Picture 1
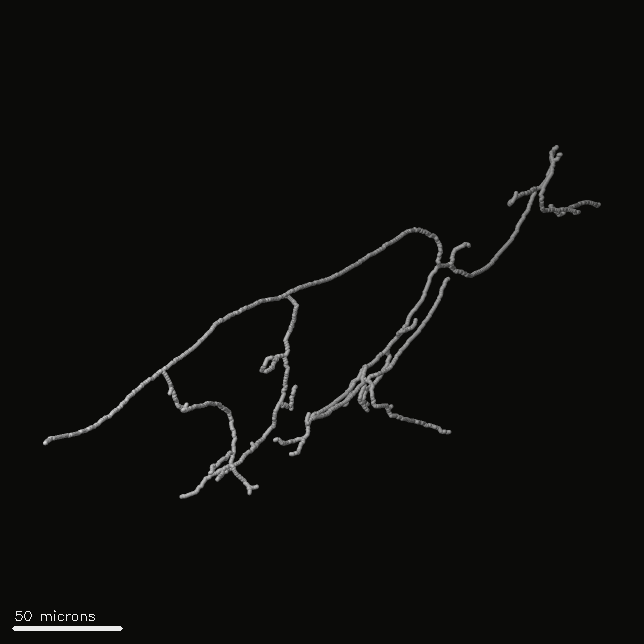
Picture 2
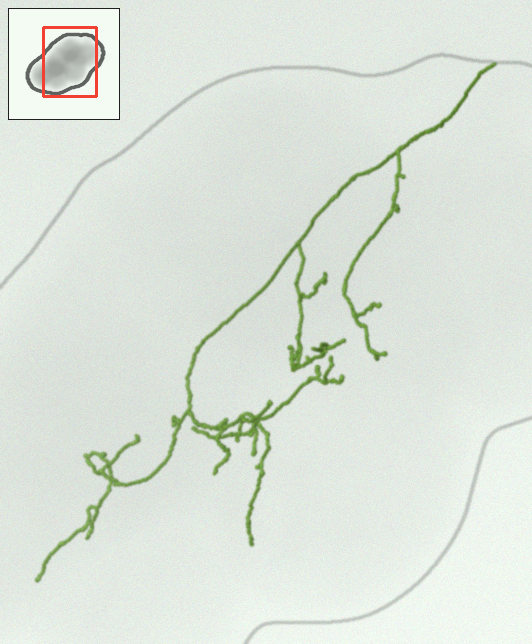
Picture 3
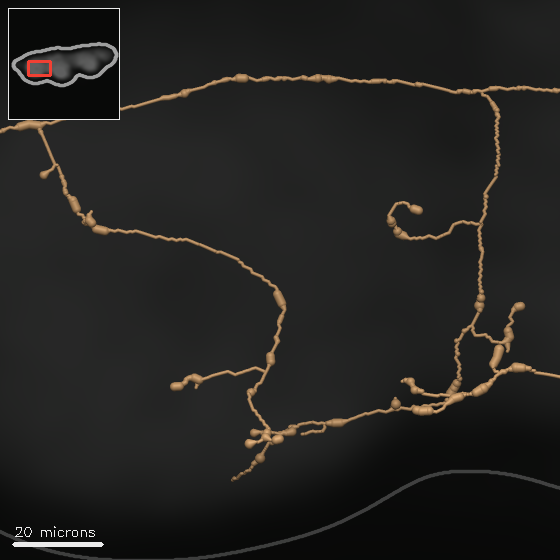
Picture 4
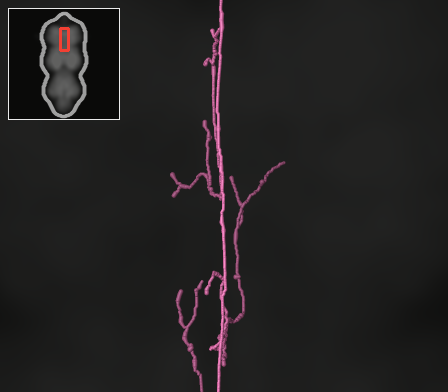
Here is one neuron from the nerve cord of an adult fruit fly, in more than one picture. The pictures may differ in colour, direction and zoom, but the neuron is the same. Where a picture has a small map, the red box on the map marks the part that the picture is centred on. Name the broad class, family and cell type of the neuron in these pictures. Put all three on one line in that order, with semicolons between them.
descending neuron; DNp; DNp44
